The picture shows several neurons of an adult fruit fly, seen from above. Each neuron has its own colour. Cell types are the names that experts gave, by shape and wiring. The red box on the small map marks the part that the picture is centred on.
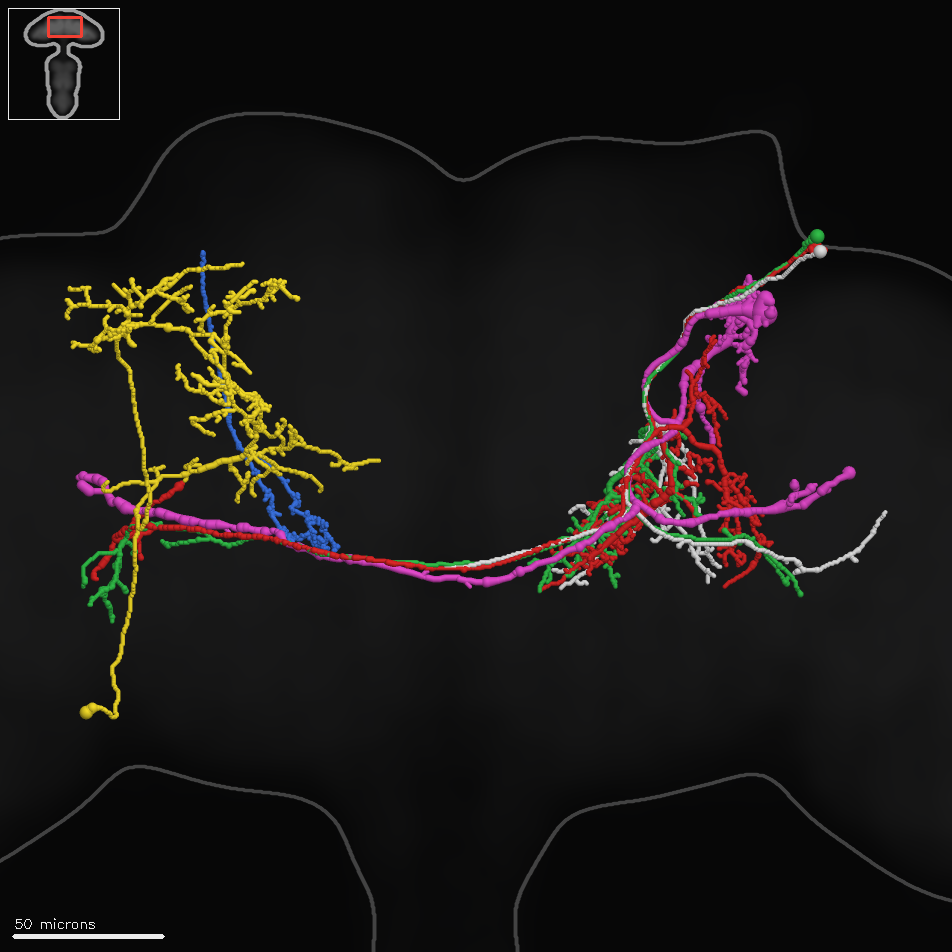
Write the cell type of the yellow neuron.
AOTU062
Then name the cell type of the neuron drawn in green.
CB3437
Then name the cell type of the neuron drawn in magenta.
CB1078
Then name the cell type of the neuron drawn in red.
CB3673b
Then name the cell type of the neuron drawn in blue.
JO-EV5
